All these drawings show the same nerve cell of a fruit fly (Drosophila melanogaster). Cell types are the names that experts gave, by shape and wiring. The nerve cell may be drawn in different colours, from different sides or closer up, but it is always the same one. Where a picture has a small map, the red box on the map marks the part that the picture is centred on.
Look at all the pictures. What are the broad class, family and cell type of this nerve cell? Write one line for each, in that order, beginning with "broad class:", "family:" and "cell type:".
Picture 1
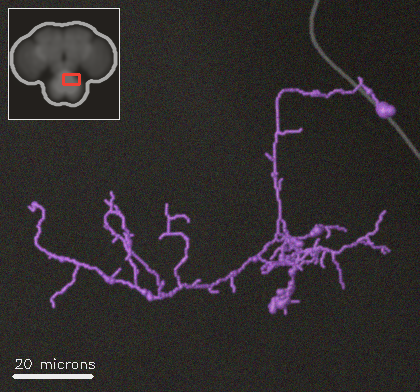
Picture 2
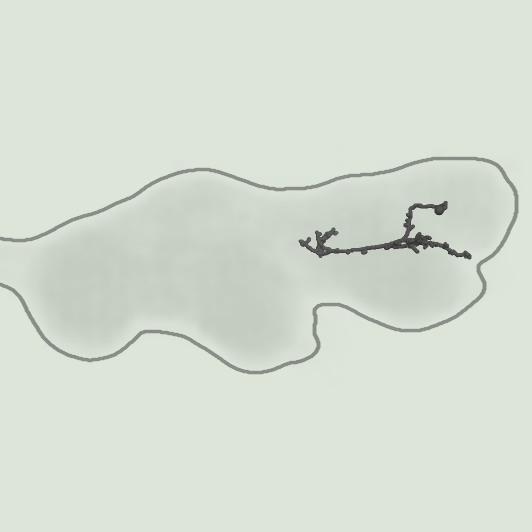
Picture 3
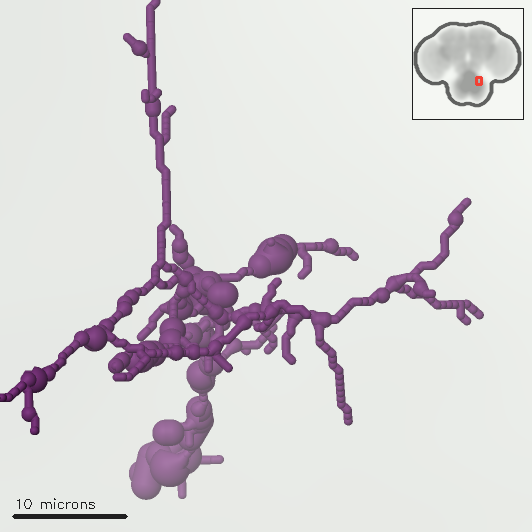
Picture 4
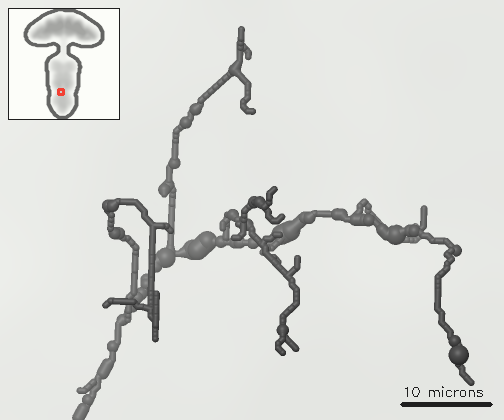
broad class: nerve-cord intrinsic neuron
family: hemilineage 19A
cell type: IN19A106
